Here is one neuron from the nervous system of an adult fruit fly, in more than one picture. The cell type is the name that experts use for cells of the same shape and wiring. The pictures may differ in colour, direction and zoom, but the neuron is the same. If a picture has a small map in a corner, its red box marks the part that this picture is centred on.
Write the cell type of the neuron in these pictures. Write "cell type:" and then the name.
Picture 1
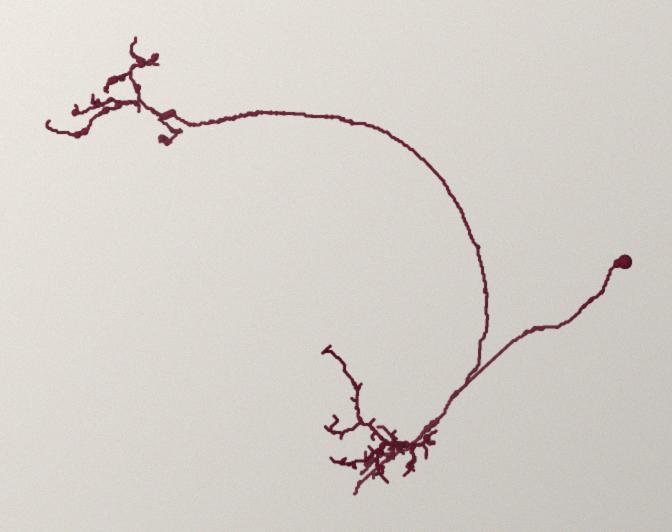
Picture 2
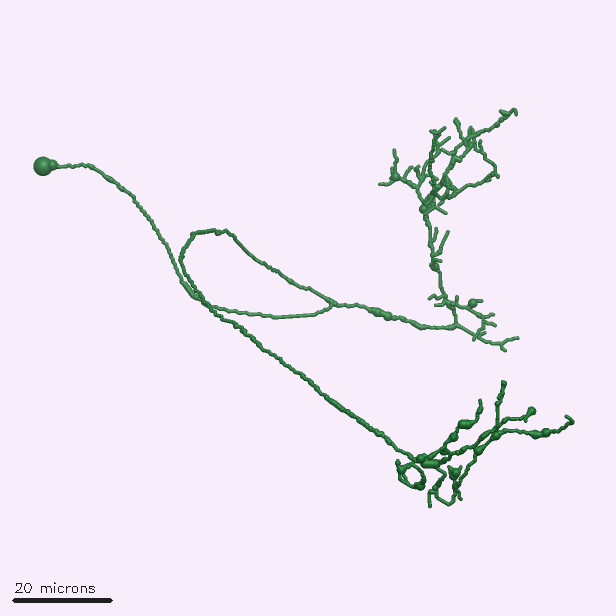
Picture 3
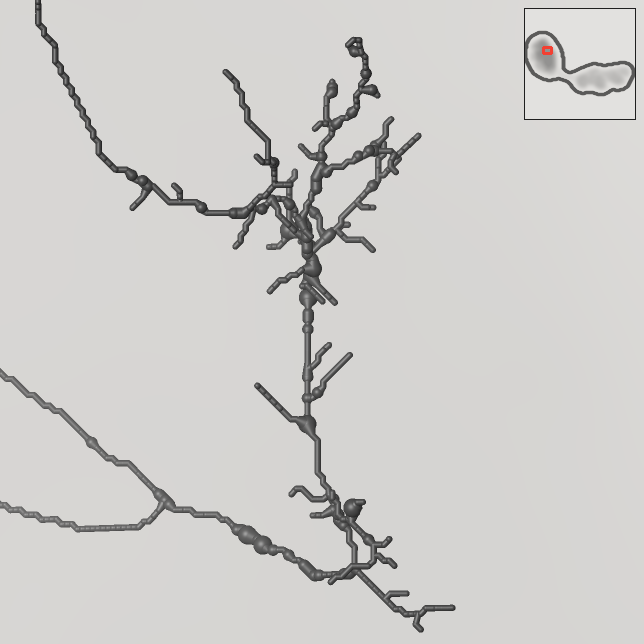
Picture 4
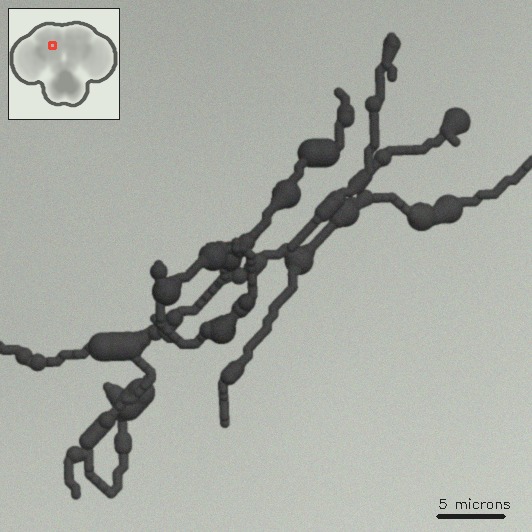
cell type: PLP046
